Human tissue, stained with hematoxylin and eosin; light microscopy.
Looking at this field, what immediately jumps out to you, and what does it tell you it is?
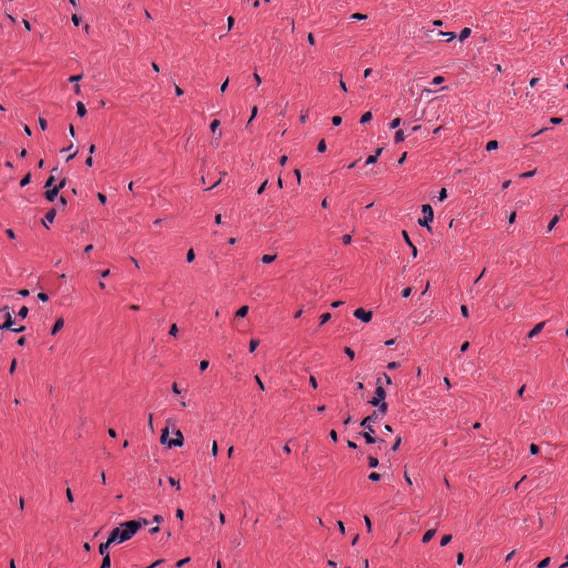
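Dense connective tissue occupies the whole field, without epithelium. Its collagen fibres are wavy and run in shifting, interlacing directions, not in one parallel course. Nuclei are small, dark and spindle-shaped to oval; no distinct cytoplasm stands apart from the surrounding collagen.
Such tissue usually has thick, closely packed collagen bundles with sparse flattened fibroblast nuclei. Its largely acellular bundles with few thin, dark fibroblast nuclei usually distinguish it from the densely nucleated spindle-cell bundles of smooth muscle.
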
